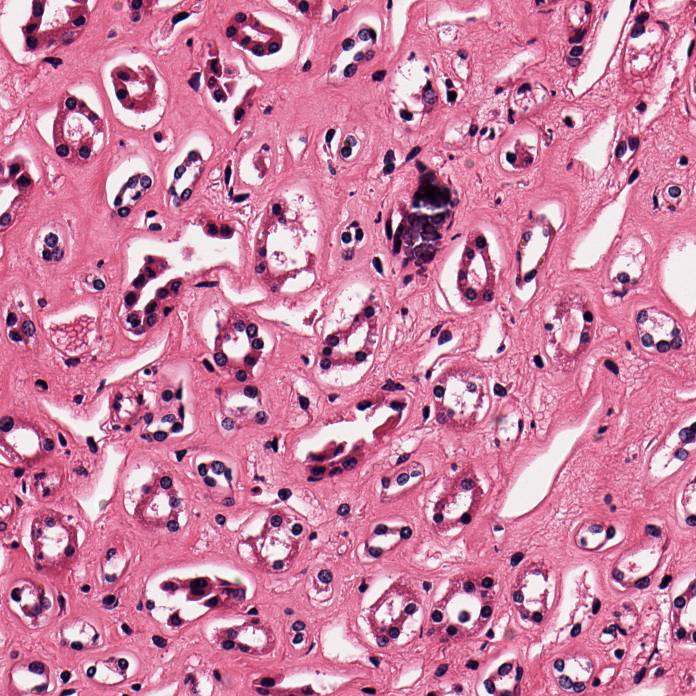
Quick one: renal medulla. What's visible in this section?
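Lots of small round to oval tubular units spread fairly evenly over the whole field, with stroma between. Each one's lined by a single layer of cuboidal to flattened cells with round dark nuclei. The stroma is dense, pink and finely fibrillary, taking up a large share of the field. Small dark oval nuclei lie singly in it.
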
